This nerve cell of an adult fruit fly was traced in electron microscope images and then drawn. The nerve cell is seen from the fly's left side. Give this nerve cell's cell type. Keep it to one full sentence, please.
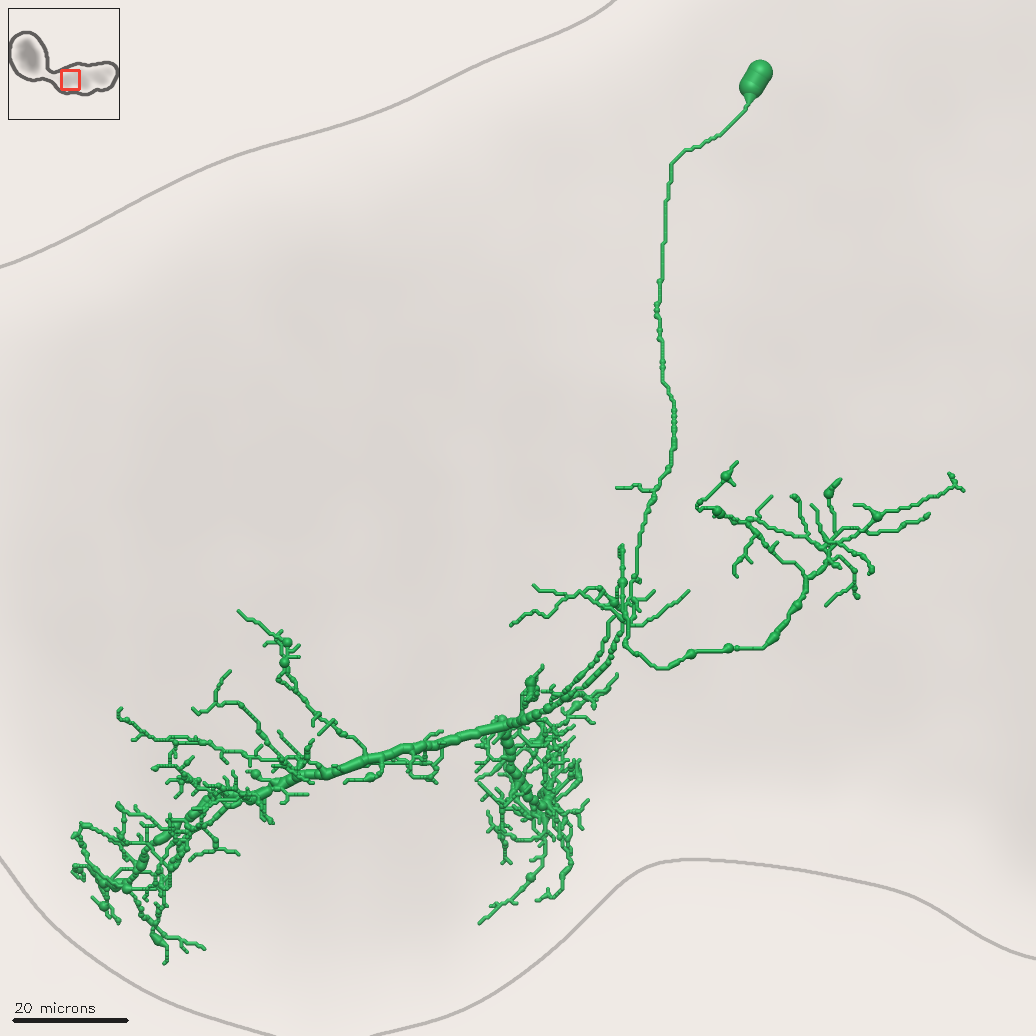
It is IN23B034 that this nerve cell is, by cell type.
